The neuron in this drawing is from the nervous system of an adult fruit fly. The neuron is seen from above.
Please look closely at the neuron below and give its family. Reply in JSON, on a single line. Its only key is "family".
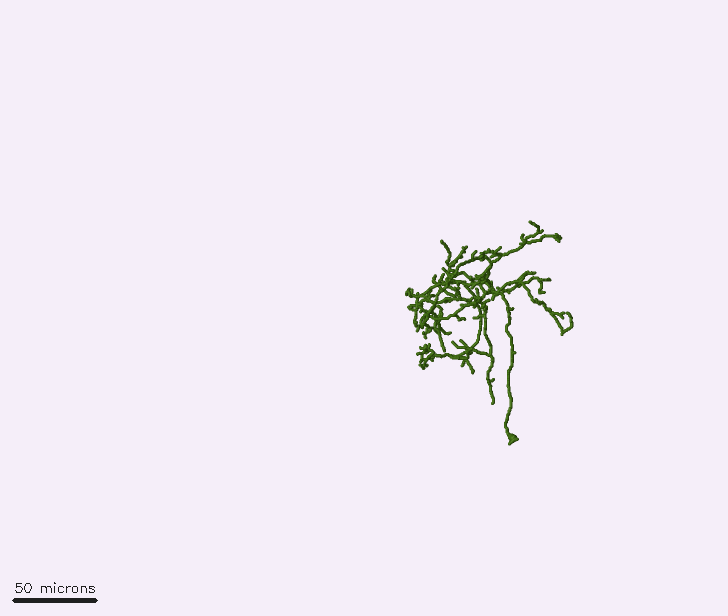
{"family": "hemilineage SMPpv2_ventral"}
